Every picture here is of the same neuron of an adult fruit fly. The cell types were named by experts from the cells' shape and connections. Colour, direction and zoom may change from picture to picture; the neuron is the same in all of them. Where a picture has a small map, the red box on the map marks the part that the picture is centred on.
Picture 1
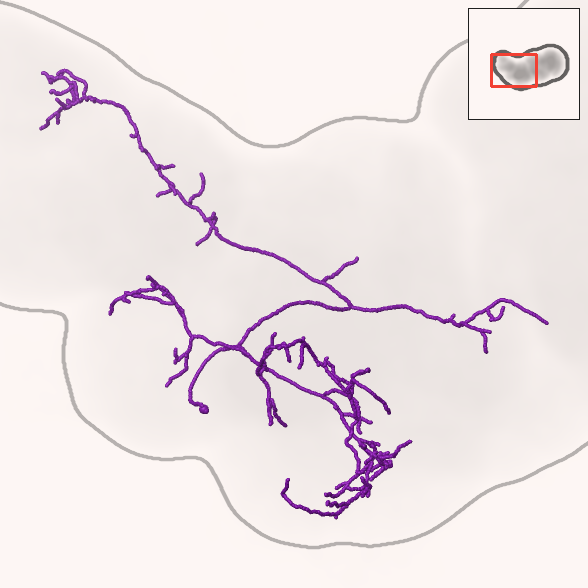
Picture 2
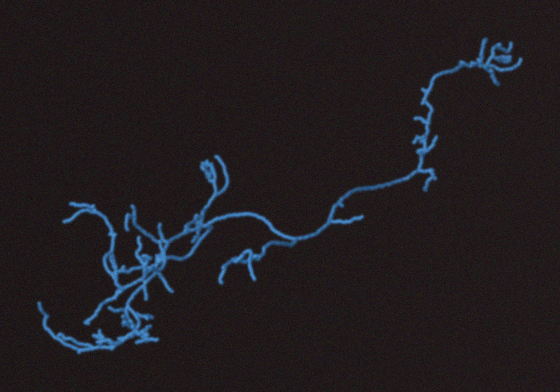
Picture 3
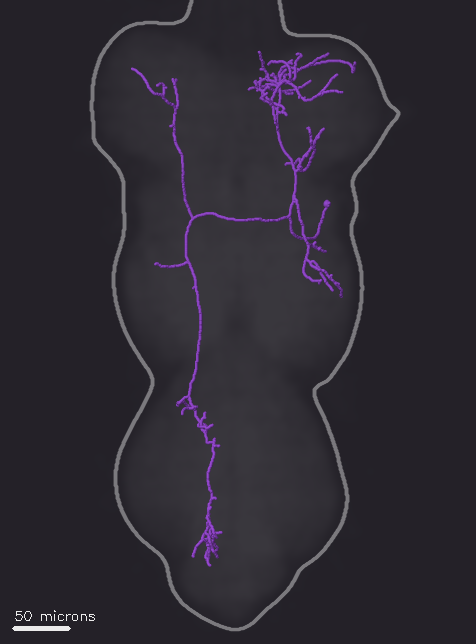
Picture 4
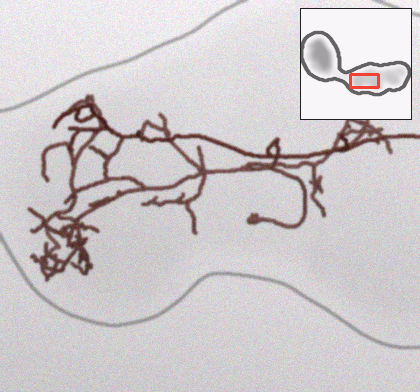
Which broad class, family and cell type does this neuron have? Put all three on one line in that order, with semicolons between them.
nerve-cord intrinsic neuron; hemilineage 08B; IN08B062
